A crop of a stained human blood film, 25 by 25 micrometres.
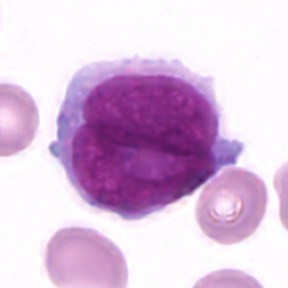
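Atypical promyelocyte: the nucleated cell at the centre, about 17 by 14 micrometres, its irregular outline bearing small ragged projections along the edges. A deep horizontal groove crosses the nucleus, dividing it into an upper and a lower part. The nucleus is about 13 micrometres across and fills about 70% of the cell's area; its purple chromatin is finely textured, without coarse dark clumps. The cytoplasm forms a narrow rim, widest on the left side of the cell.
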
